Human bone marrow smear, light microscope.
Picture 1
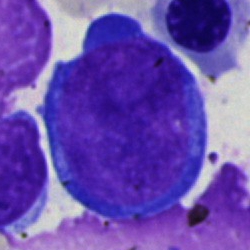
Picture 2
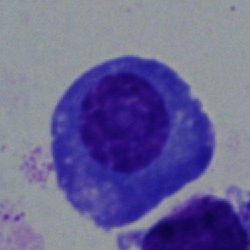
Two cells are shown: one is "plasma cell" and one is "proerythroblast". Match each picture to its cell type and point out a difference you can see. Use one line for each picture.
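Picture 1 shows a proerythroblast: The cytoplasm forms only a thin rim around the nucleus.
Picture 2 shows a plasma cell: The cytoplasm is abundant and stains deep blue.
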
